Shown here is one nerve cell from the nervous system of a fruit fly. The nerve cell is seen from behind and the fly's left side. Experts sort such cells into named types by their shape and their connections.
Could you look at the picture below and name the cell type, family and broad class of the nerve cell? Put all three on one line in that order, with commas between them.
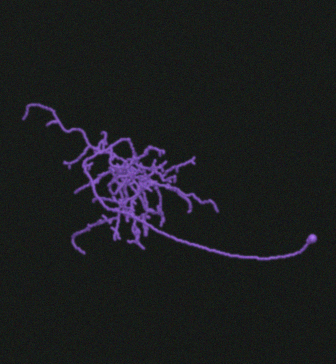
IN06A093, hemilineage 06A, nerve-cord intrinsic neuron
